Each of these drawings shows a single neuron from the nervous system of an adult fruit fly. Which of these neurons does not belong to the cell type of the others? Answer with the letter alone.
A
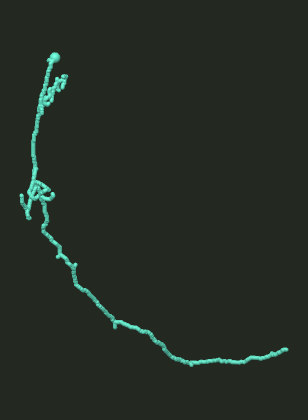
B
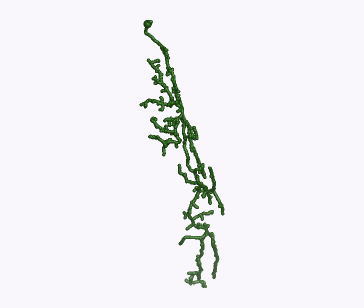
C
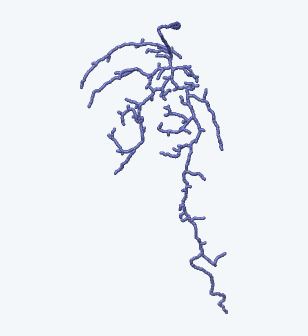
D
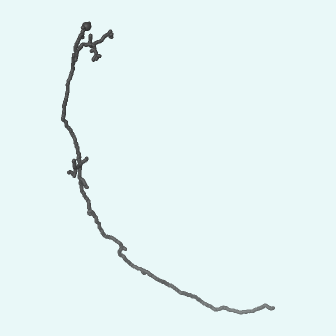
C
